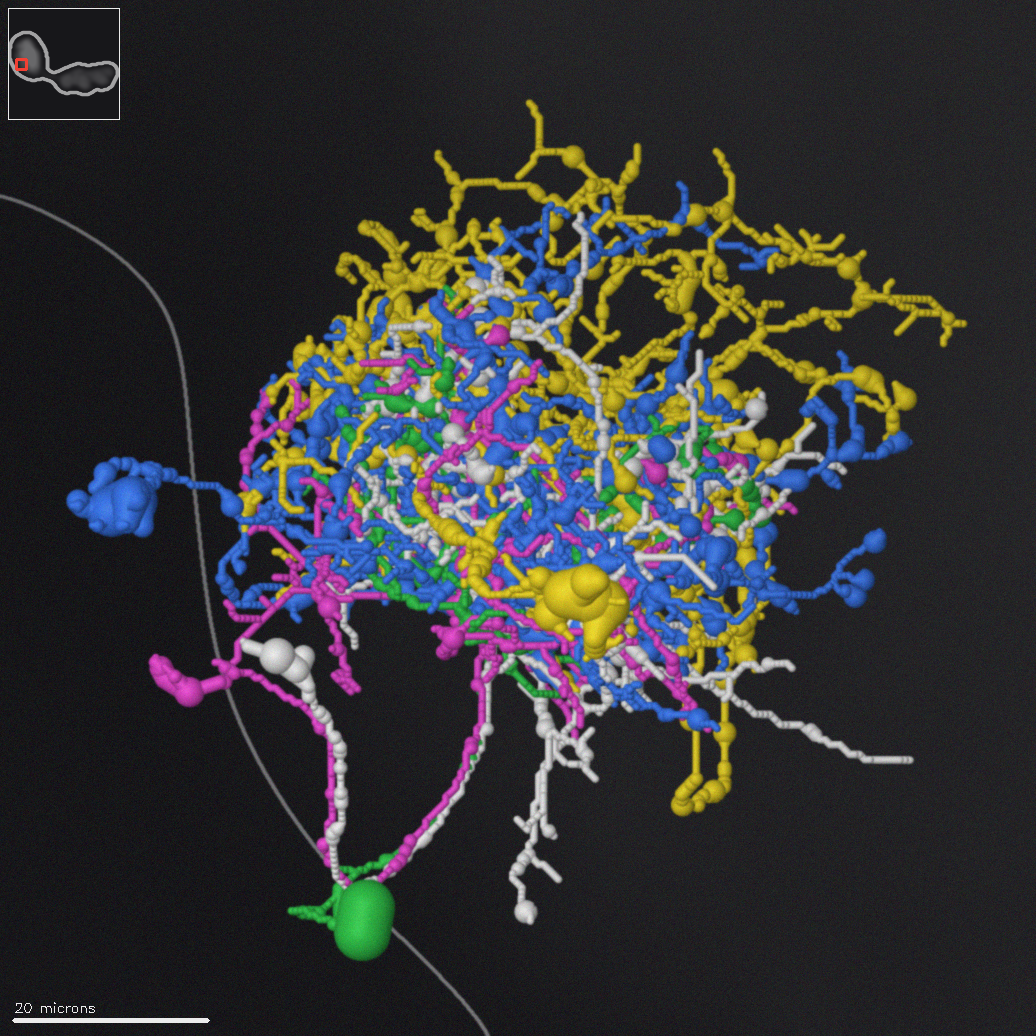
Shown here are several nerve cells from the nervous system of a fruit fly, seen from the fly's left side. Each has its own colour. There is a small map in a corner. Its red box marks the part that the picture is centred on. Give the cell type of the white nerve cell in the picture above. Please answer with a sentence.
The cell type is GNG256.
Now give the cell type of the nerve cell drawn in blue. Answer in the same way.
The cell type is PRW049.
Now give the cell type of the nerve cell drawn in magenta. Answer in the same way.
The cell type is GNG255.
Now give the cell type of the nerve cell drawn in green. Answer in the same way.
The cell type is GNG320.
